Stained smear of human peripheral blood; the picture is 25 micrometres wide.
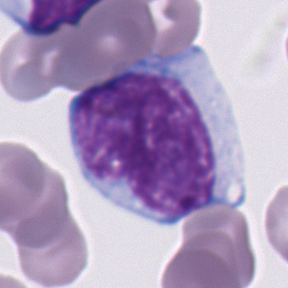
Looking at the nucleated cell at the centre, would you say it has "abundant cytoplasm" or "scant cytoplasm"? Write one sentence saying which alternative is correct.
The nucleus fills most of the cell.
